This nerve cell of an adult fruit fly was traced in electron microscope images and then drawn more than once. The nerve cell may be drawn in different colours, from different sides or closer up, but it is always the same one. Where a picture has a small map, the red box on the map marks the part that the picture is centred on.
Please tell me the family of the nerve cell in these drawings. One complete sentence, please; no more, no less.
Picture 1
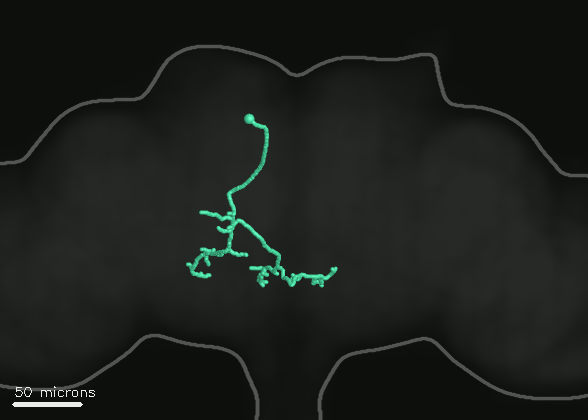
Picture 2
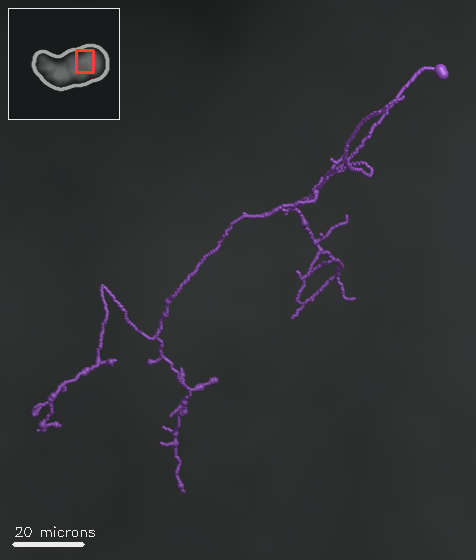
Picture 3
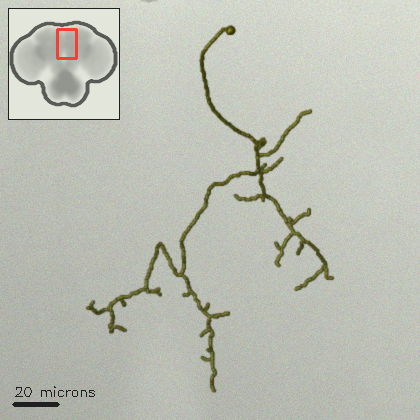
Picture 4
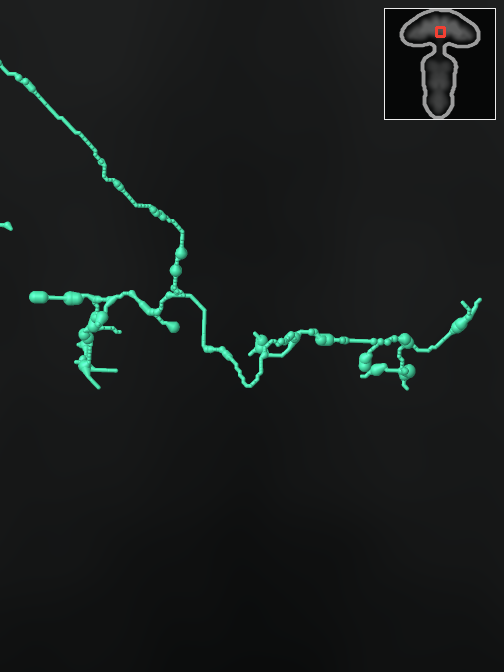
The family designation of this nerve cell is hemilineage SMPad2.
